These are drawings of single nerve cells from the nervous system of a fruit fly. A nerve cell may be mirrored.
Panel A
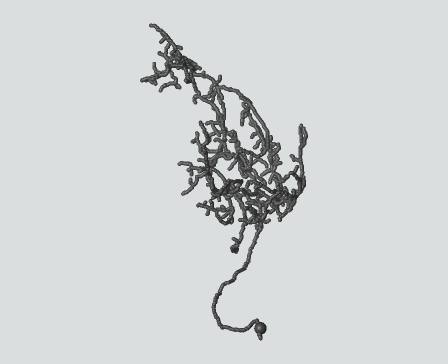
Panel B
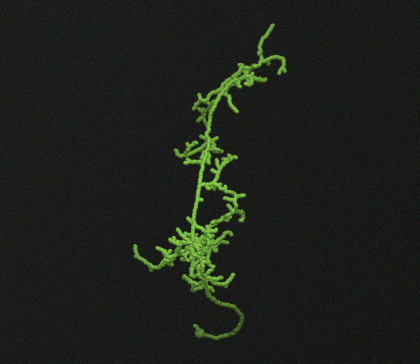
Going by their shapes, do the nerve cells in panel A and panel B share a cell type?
no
